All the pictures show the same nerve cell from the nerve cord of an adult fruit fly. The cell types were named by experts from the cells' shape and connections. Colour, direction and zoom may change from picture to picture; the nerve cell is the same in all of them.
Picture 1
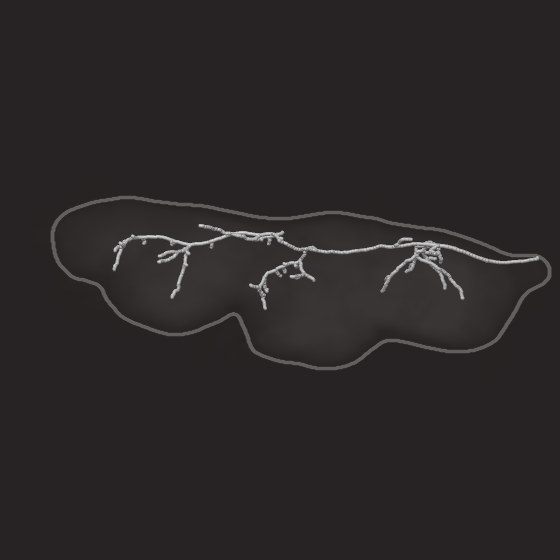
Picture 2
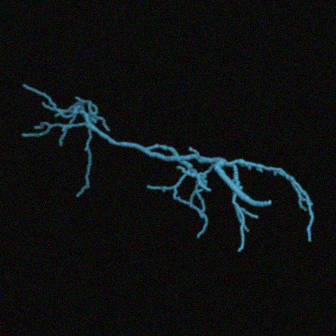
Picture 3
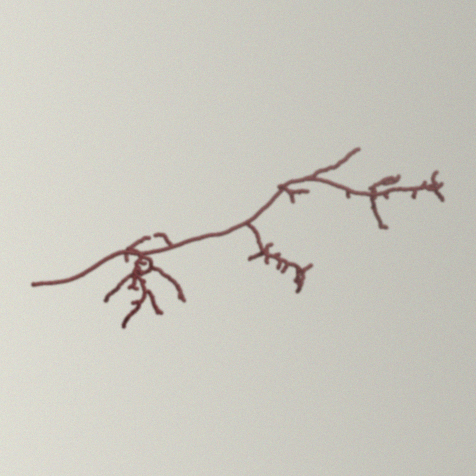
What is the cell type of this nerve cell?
DNa02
